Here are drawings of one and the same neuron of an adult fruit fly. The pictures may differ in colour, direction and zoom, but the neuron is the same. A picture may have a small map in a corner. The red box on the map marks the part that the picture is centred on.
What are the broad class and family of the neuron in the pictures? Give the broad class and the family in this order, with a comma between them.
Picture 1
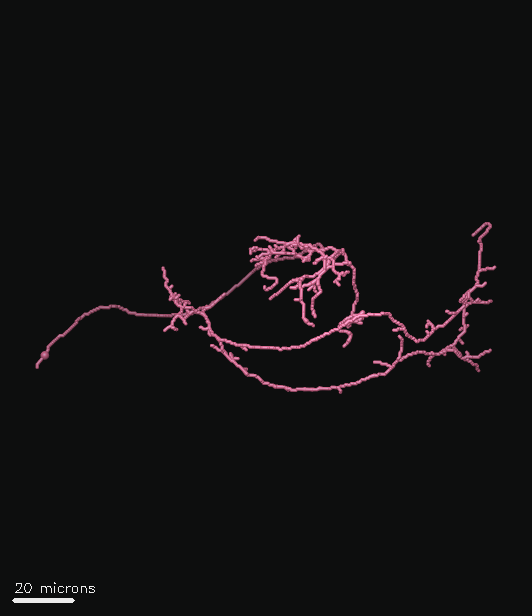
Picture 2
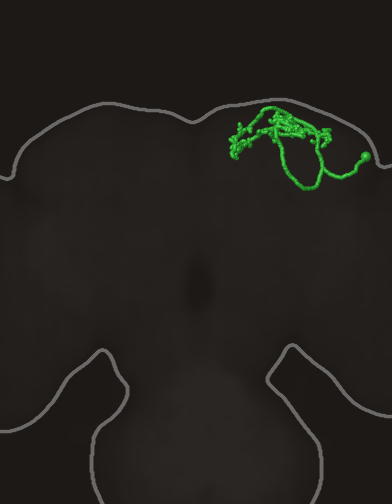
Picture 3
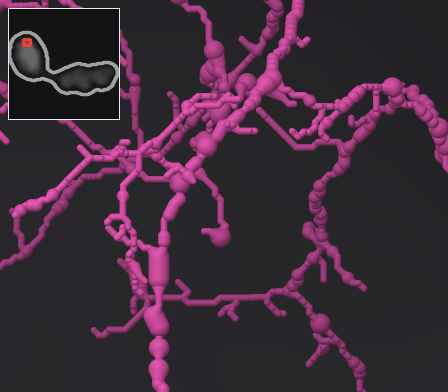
central-brain intrinsic neuron, hemilineage SLPal1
